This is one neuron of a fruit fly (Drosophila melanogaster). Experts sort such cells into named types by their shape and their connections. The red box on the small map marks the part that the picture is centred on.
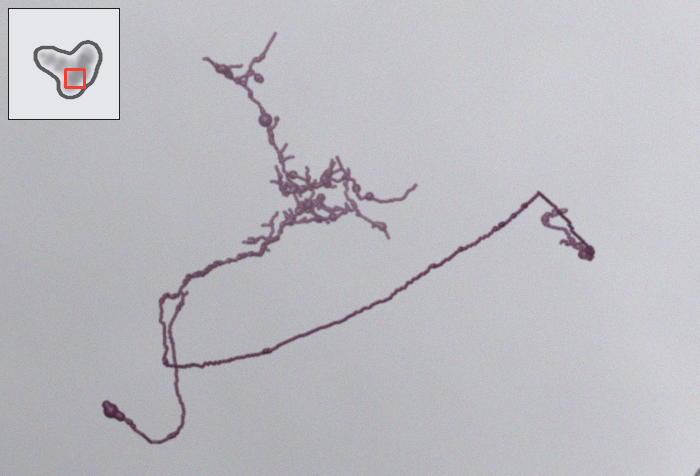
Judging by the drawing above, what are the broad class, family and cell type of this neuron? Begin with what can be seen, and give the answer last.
The cell body can be seen at the lower left of the picture. Dozens of branch ends can be seen. It is a central-brain intrinsic neuron. Its family is hemilineage SLPa&l1_lateral. Its cell type is WED041.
